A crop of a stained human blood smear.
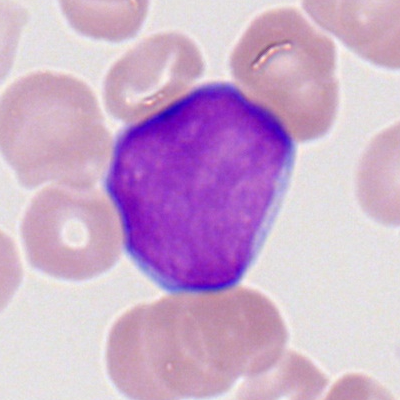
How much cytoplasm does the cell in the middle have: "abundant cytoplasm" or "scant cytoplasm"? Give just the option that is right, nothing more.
Scant cytoplasm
